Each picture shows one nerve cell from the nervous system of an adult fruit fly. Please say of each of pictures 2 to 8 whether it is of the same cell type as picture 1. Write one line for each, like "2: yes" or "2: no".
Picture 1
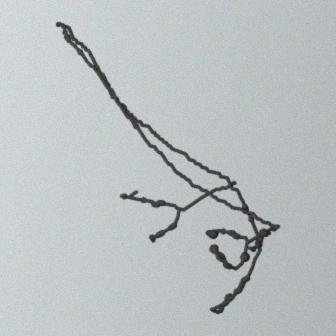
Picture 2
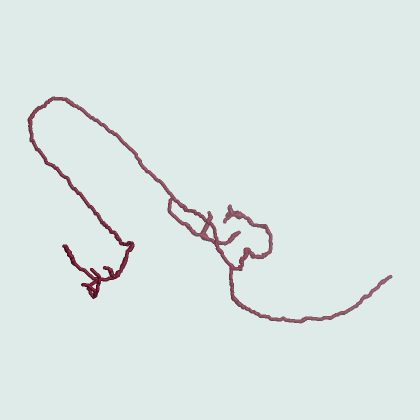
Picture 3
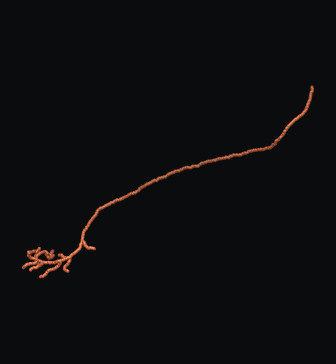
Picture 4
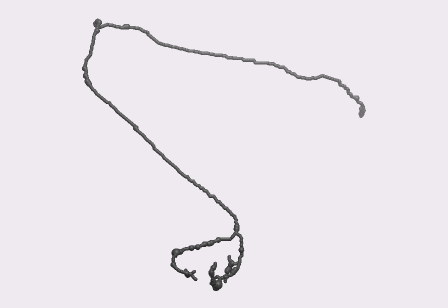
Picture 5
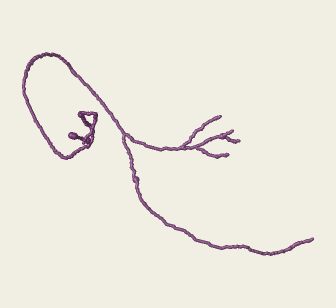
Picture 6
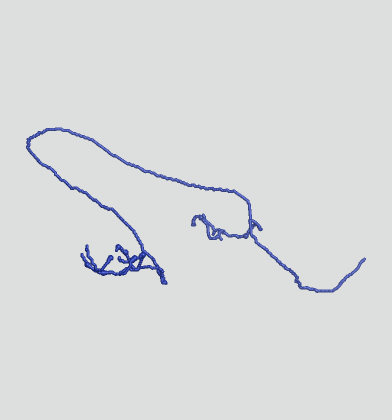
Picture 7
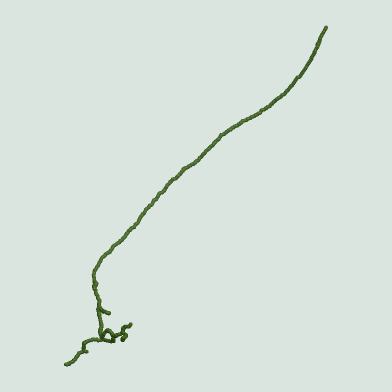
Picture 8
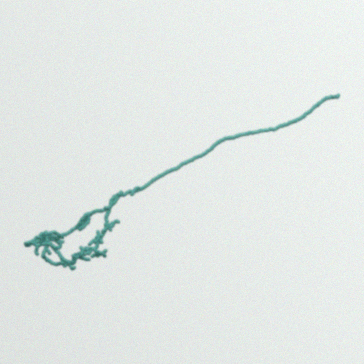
2: yes
3: no
4: yes
5: no
6: yes
7: no
8: no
